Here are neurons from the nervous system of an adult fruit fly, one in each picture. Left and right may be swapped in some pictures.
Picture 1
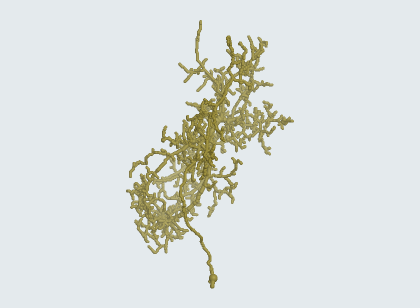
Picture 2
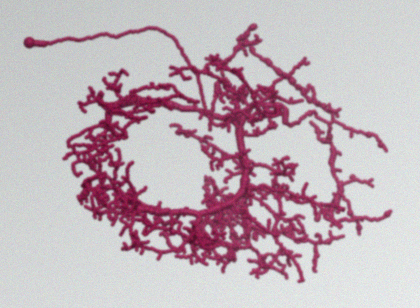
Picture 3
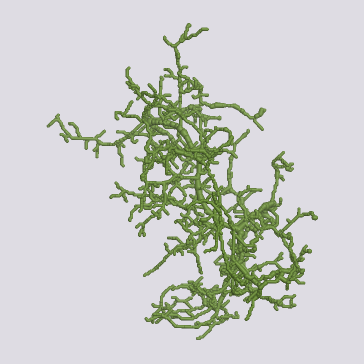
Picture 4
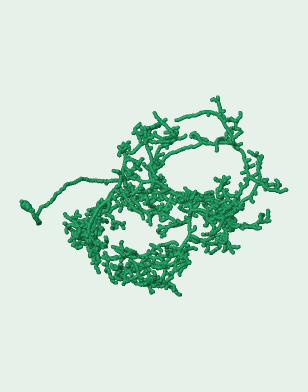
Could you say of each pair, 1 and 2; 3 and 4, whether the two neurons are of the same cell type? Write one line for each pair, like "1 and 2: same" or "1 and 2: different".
1 and 2: same
3 and 4: same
